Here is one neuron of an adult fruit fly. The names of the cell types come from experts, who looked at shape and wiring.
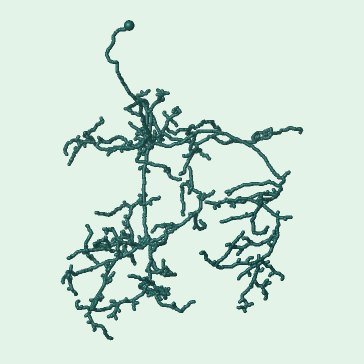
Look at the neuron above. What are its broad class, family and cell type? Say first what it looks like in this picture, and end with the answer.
Dozens of branch ends can be seen. In this view it is taller than it is wide. This is a central-brain intrinsic neuron. The family is hemilineage DL1_ventral. The cell type is AVLP706m.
